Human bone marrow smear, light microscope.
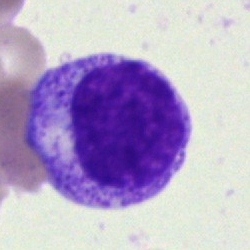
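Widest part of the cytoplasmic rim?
Left side of the nucleus.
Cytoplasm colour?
Bluish-violet, fine purple granules scattered through.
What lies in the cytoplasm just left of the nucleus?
A pale, clear area.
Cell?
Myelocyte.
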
